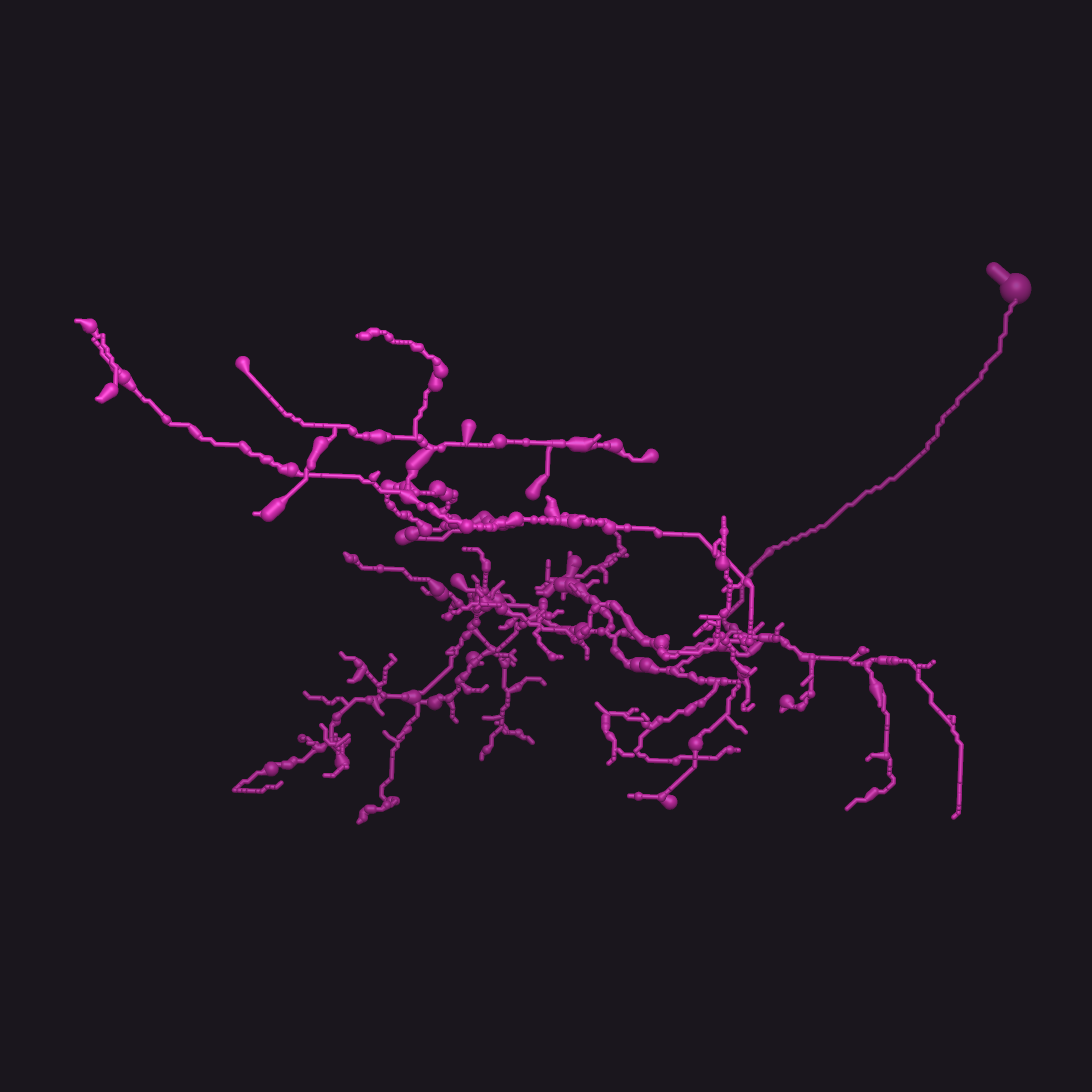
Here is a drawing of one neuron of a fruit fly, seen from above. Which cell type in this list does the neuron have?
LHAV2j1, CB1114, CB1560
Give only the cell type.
LHAV2j1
